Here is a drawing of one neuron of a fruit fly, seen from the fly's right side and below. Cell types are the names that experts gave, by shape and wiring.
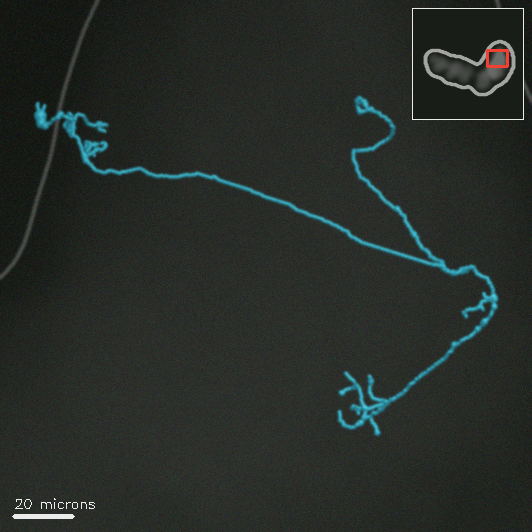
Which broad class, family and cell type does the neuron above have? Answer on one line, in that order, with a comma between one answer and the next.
central-brain intrinsic neuron, class Kenyon Cell, KCa'b'-ap2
